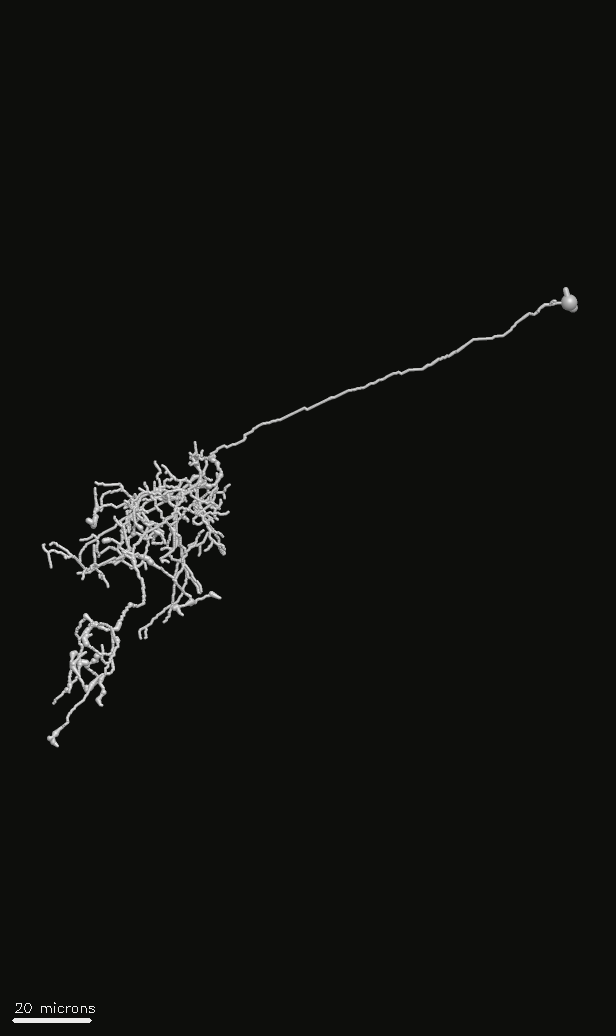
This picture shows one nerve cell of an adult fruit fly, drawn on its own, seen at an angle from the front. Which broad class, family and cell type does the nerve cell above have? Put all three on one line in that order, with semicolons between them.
nerve-cord intrinsic neuron; hemilineage 03B; IN03B062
